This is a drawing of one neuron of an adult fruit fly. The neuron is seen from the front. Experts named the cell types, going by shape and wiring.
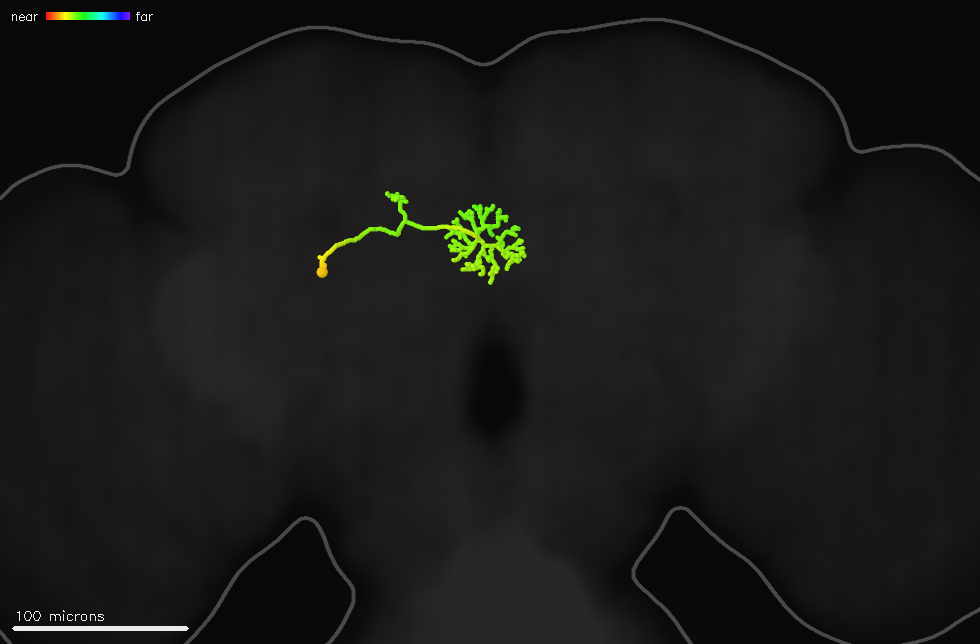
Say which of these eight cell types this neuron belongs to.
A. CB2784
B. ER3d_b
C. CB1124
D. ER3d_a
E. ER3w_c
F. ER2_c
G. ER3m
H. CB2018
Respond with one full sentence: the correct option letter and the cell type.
In terms of cell type, the neuron is ER3w_c, option E.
